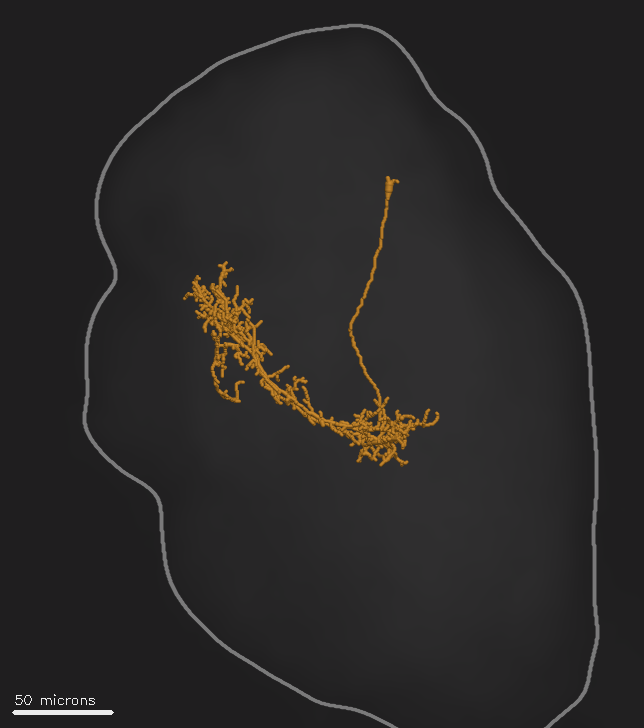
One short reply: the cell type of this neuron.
LAL131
